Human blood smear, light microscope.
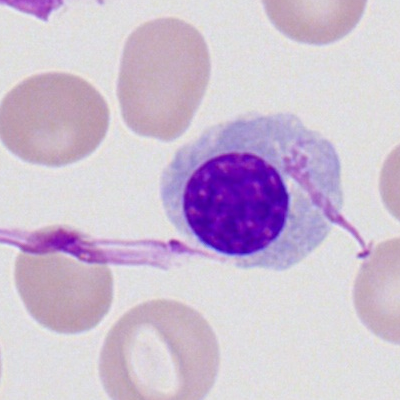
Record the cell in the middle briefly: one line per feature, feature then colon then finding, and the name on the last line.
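Outline: irregular and slightly wavy, not smoothly round
Nucleus: off-centre, leaving the widest band of cytoplasm at the upper right
Chromatin: dark purple and clumped, with small paler patches scattered through it
Cytoplasm: moderate in amount, pale grey-blue
Identity: erythroblast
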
